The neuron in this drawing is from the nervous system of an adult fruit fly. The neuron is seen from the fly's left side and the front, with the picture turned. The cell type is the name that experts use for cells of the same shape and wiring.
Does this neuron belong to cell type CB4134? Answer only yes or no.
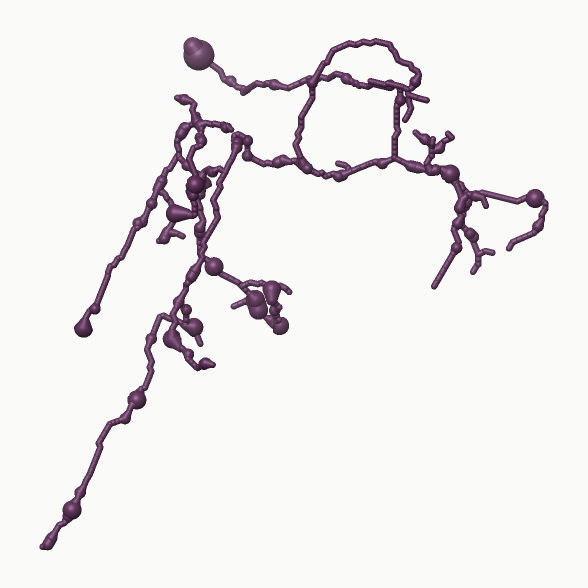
yes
